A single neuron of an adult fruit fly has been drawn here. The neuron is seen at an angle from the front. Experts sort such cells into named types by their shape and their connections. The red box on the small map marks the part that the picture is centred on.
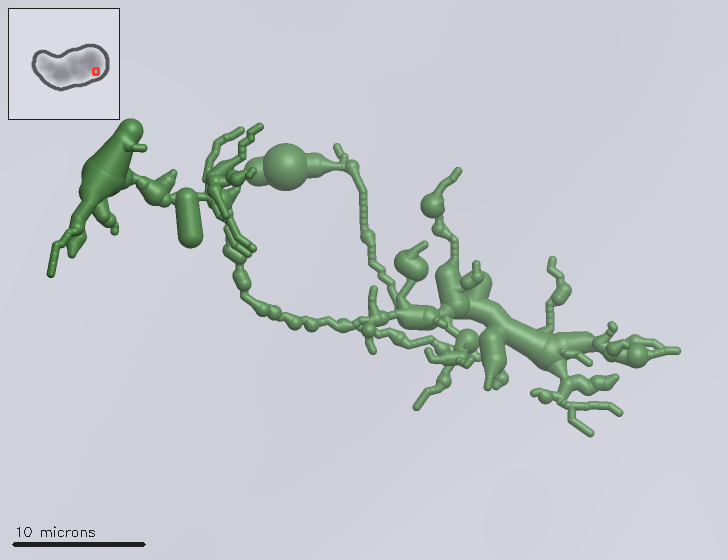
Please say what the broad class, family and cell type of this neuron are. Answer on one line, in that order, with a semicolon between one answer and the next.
optic-lobe intrinsic neuron; Mi; Mi4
